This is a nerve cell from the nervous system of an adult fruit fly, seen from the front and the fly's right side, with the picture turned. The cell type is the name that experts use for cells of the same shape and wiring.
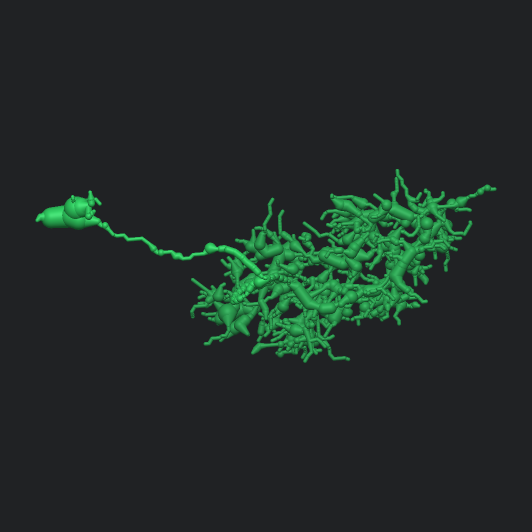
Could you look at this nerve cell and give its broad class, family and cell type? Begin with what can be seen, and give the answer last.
The picture shows dozens of branch ends. In this view it is wider than it is tall. This is an optic-lobe intrinsic neuron. The family is Pm. The cell type is Pm4.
